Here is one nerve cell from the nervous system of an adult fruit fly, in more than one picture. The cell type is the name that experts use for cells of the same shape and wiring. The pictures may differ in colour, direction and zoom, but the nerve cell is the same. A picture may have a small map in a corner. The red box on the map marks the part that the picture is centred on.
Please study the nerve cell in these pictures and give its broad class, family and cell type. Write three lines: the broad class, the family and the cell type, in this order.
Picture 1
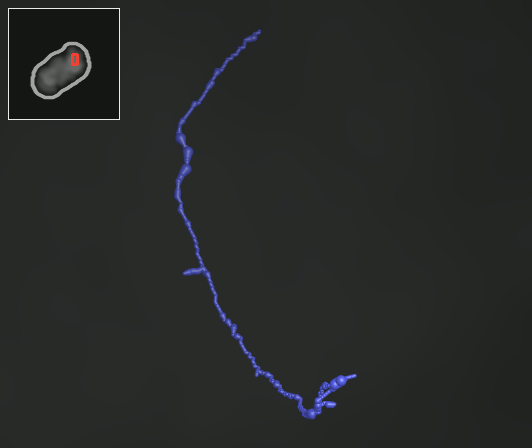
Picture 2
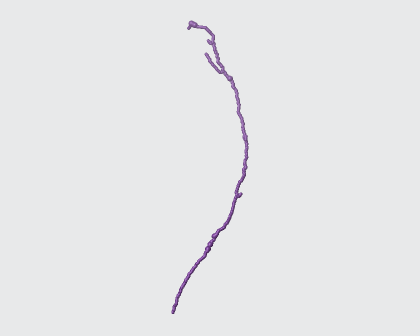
sensory neuron entering the nerve cord
class mechanosensory tactile
SNta31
